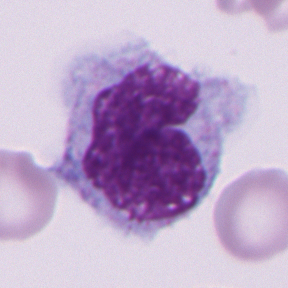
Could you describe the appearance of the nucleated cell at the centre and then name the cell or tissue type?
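Start with the edge of the cell: its outline is irregular, with a ragged, frayed margin. Now look inside at the nucleus, which is folded, and notice the deep notch cutting in from its right side. Around it, on every side, runs a moderate rim of cytoplasm. If you look closely, fine, faint purplish granules are scattered through that cytoplasm. This cell is a monocyte.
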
